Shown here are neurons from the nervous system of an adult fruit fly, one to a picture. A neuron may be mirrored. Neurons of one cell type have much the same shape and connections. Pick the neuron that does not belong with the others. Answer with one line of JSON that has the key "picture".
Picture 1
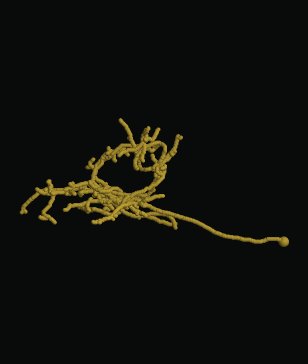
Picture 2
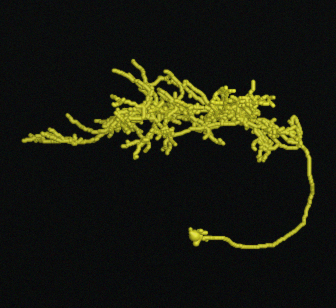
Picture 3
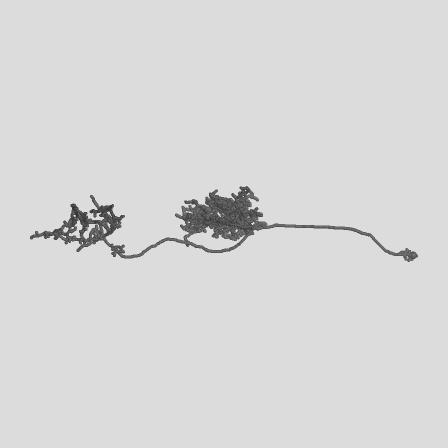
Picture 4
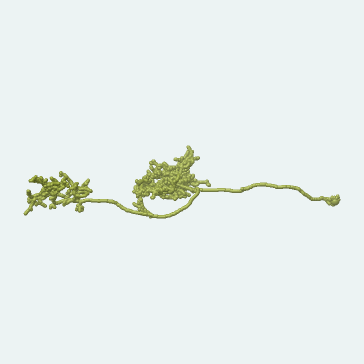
{"picture": 1}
